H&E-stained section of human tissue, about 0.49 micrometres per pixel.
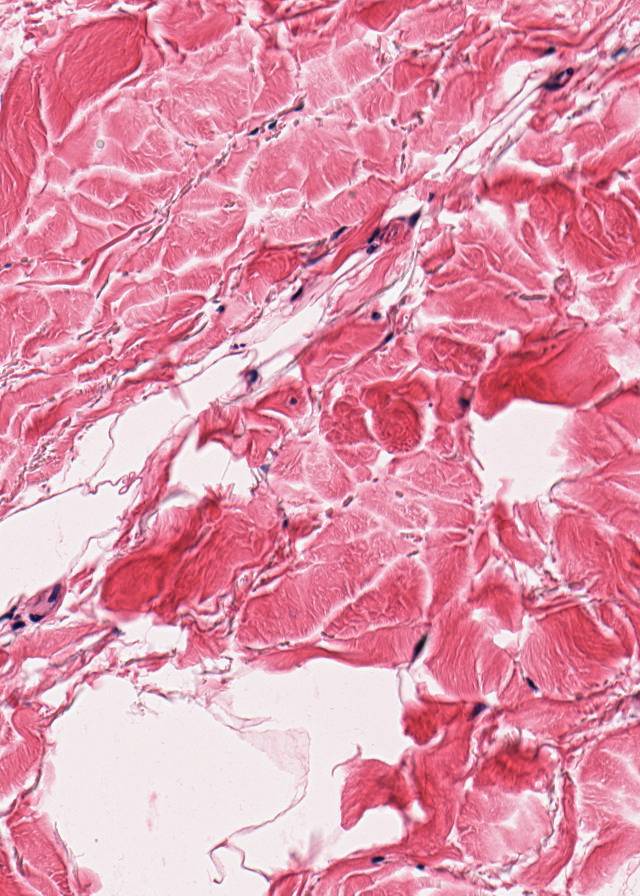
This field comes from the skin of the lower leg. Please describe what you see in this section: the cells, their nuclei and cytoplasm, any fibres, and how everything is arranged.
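Closely packed, irregular polygonal eosinophilic profiles fill the field, most of them cut across or obliquely. Fine pale lines and cracks within the profiles give a streaked, fibrillar texture. Nuclei are sparse, small and dark, lying mainly in the thin spaces between profiles. Epithelium, glands and fat cells are absent throughout.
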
